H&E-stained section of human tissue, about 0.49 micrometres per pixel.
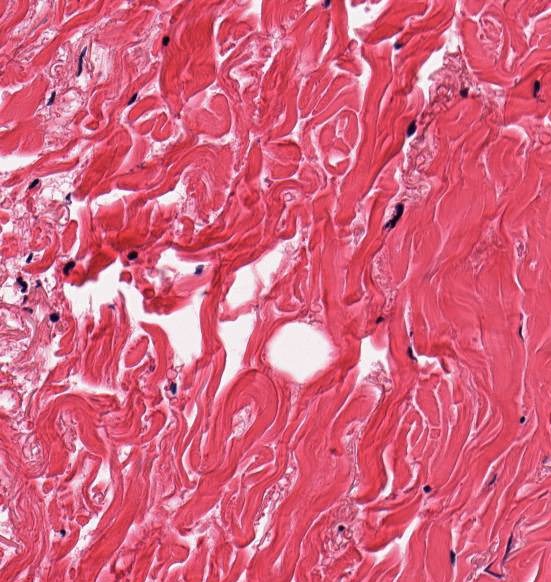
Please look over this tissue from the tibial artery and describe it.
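Fibres: thick, wavy, deep pink collagen bundles fill the whole field, running in many different directions. Nuclei: few, widely scattered between the bundles, and mostly thin, dark and spindle-shaped. Spaces: irregular clear white gaps separate the bundles, most of them in the middle and left of the field.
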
